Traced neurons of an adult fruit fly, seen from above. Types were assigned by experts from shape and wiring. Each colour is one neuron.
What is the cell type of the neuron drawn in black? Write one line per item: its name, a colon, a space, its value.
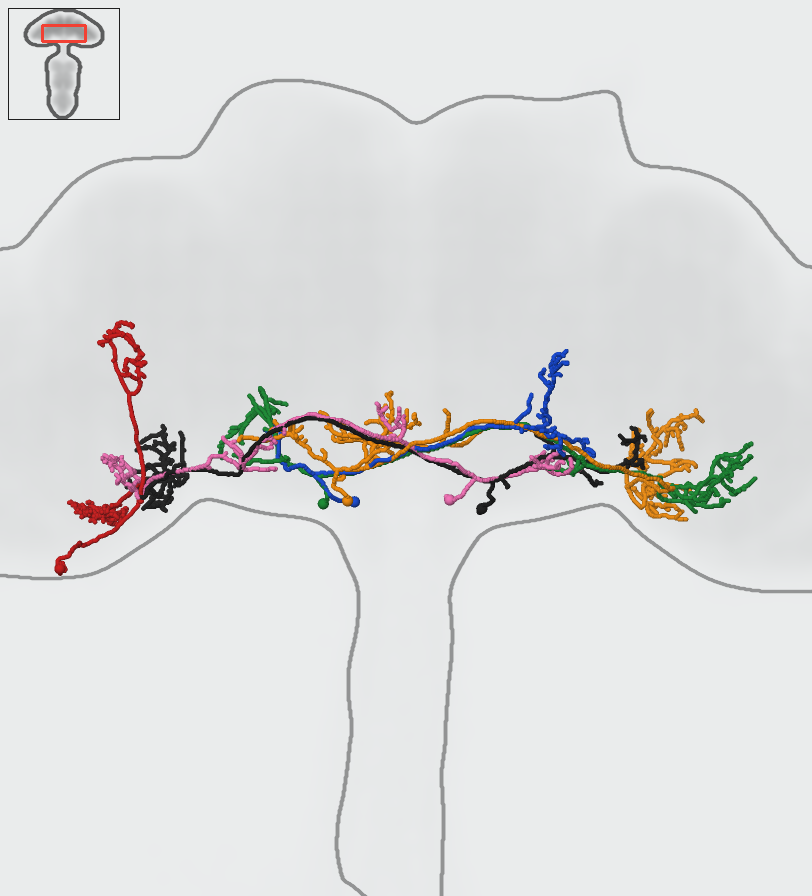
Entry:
cell type: LoVC29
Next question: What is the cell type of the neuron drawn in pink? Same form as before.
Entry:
cell type: LoVC26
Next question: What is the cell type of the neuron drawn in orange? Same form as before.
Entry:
cell type: LoVC28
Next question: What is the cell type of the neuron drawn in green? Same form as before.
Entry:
cell type: LoVC27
